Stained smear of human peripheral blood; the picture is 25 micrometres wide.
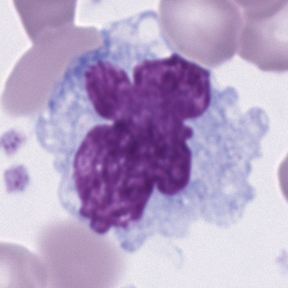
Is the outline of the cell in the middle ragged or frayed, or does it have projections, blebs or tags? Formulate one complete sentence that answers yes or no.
Yes, the cell is bounded by a rough outline rather than a smooth one.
